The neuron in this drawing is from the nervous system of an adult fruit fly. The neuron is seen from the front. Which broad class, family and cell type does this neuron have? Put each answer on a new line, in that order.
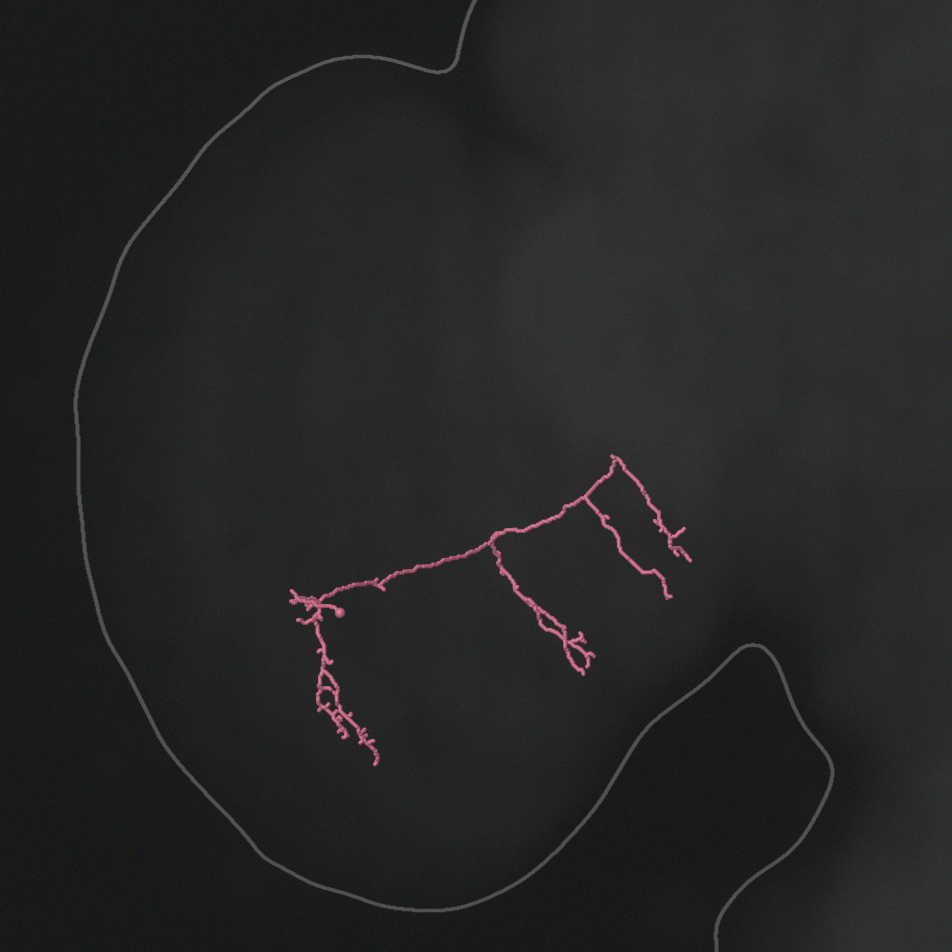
optic-lobe intrinsic neuron
TmY
TmY9a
